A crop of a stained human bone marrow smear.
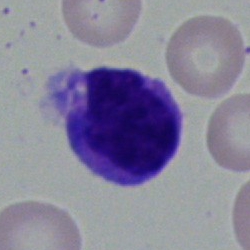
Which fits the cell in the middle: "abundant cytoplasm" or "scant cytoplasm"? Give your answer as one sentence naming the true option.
Most of the cell is filled by the nucleus.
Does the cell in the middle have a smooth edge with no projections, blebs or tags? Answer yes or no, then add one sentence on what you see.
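No. A pale, ragged cytoplasmic extension sticks out from the left side of the cell.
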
